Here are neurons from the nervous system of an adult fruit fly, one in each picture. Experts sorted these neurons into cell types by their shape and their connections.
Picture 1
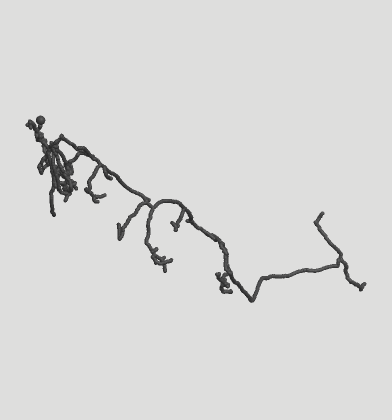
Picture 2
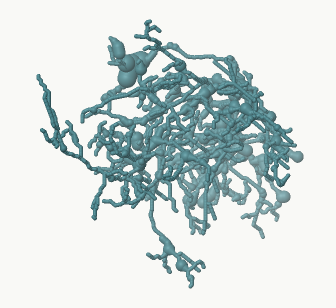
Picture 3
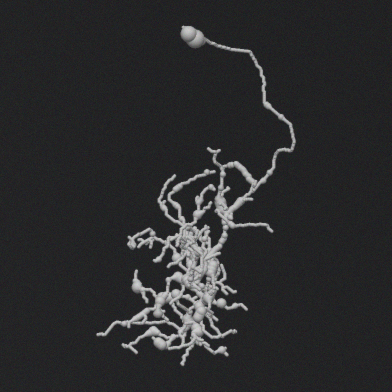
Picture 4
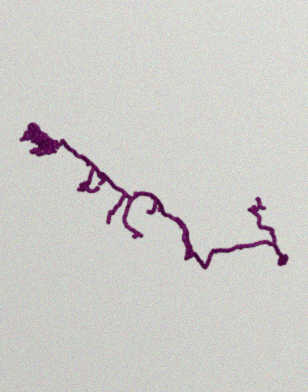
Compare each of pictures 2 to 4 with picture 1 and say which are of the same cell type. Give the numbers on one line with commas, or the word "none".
4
